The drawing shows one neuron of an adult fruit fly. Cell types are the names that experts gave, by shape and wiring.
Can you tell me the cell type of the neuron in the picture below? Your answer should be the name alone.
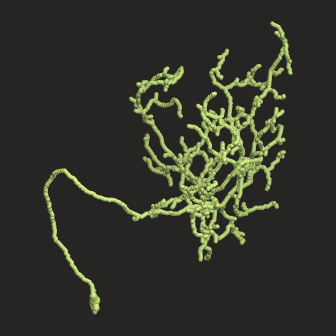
IN03A062_b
